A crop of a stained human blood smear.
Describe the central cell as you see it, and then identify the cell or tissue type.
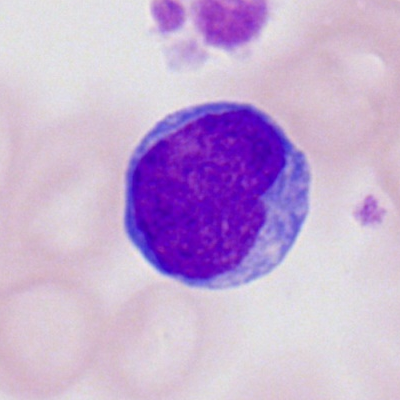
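The nucleus, I notice, is off-centre toward the left, so more cytoplasm is left over on the right. Even so, it fills most of the cell. The cytoplasm is blue, and right up against the nucleus on its right side there is a paler area. Putting that together, I'd call this a myeloblast.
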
